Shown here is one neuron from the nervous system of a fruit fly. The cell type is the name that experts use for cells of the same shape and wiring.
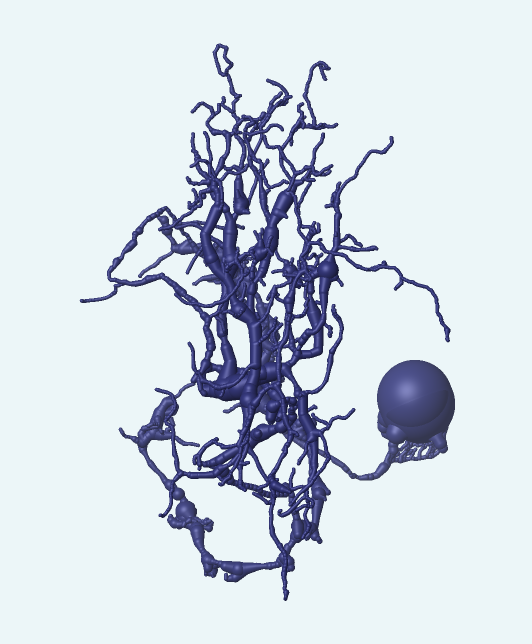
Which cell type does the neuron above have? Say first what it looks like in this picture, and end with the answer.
The cell body is on the right of the picture. As drawn here it is taller than it is wide. Its broad class is optic-lobe intrinsic neuron. Its cell type is T5c.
